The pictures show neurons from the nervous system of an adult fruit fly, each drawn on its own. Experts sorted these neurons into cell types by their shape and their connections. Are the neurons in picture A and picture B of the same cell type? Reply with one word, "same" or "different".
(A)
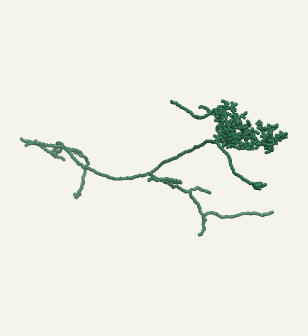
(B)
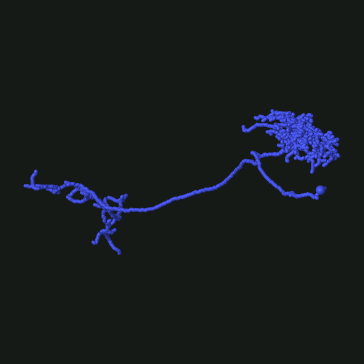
different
